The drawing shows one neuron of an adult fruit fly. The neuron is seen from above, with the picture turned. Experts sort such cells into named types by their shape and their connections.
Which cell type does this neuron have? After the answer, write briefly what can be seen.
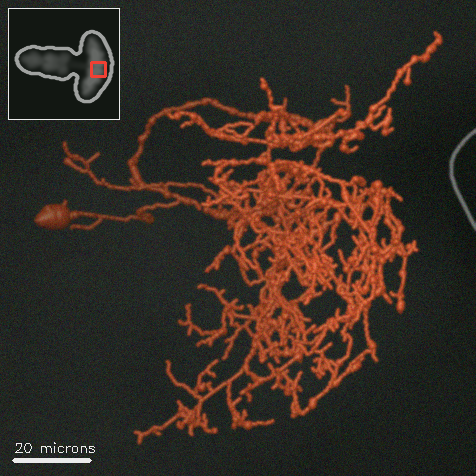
The cell type is GNG158. Its broad class is central-brain intrinsic neuron. It is in the brain and does not reach the nerve cord. The cell body can be seen on the left of the picture. More than a hundred branch ends can be seen.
